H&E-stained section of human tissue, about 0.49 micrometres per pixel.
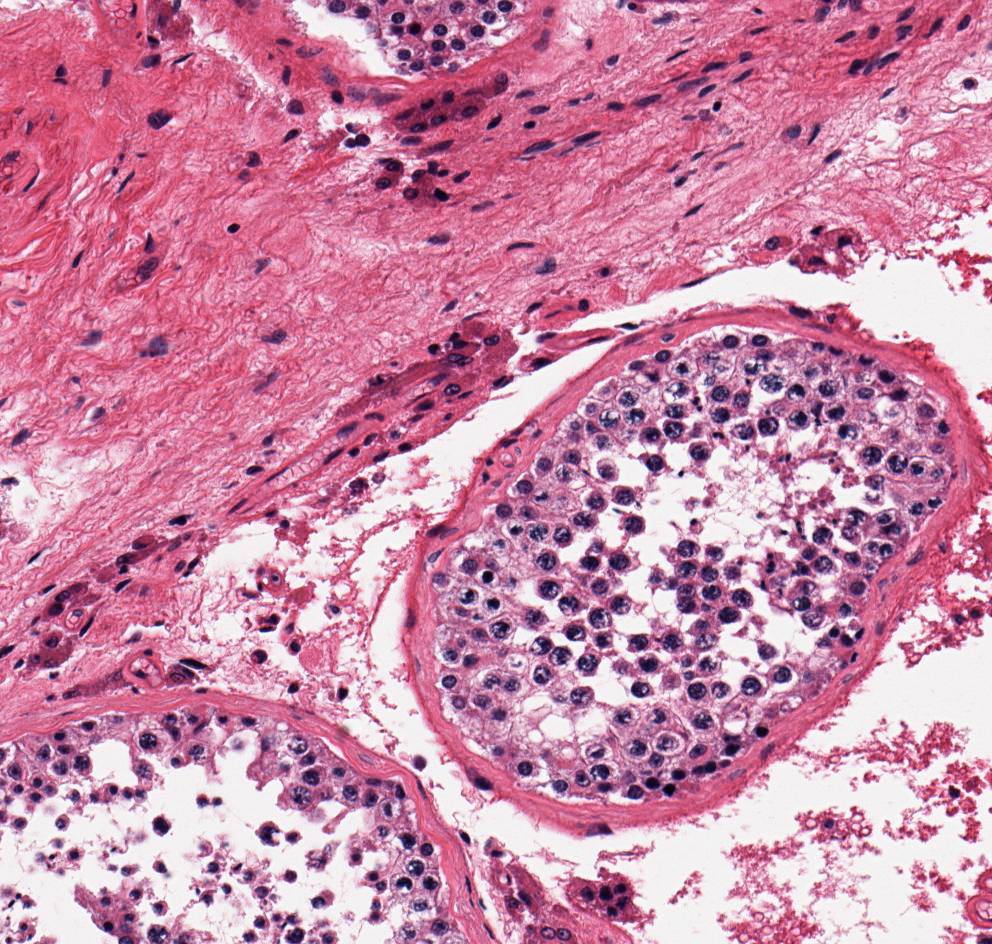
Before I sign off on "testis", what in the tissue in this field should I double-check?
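Right of centre there's an oval tubule cut in cross-section, filled with many round cells whose round nuclei often show coarse, clumped dark chromatin.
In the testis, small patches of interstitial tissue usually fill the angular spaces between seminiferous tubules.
That goes with what I see in the stroma near the tubules, for example at left of centre, where small clusters of polygonal cells with abundant pink cytoplasm lie. Then there's the tubule at lower left, only partly seen, where many cells lie detached and free in the lumen. Taken together, this is testis.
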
